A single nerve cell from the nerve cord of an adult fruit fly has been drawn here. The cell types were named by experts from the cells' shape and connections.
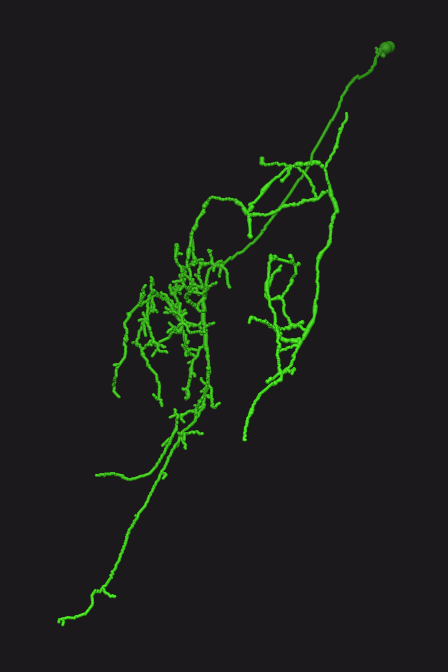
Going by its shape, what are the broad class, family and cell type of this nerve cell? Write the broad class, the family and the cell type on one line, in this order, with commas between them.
nerve-cord intrinsic neuron, hemilineage 06A, IN06A038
